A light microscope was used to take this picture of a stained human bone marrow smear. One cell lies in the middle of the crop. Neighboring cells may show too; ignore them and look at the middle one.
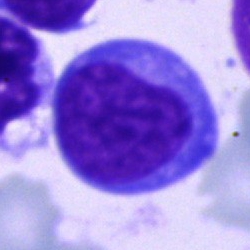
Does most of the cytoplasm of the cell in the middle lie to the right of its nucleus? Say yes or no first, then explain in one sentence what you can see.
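Yes. The nucleus fills most of the cell, leaving a rim of cytoplasm that is wider on the right than on the left.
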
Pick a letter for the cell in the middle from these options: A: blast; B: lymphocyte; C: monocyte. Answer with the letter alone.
A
